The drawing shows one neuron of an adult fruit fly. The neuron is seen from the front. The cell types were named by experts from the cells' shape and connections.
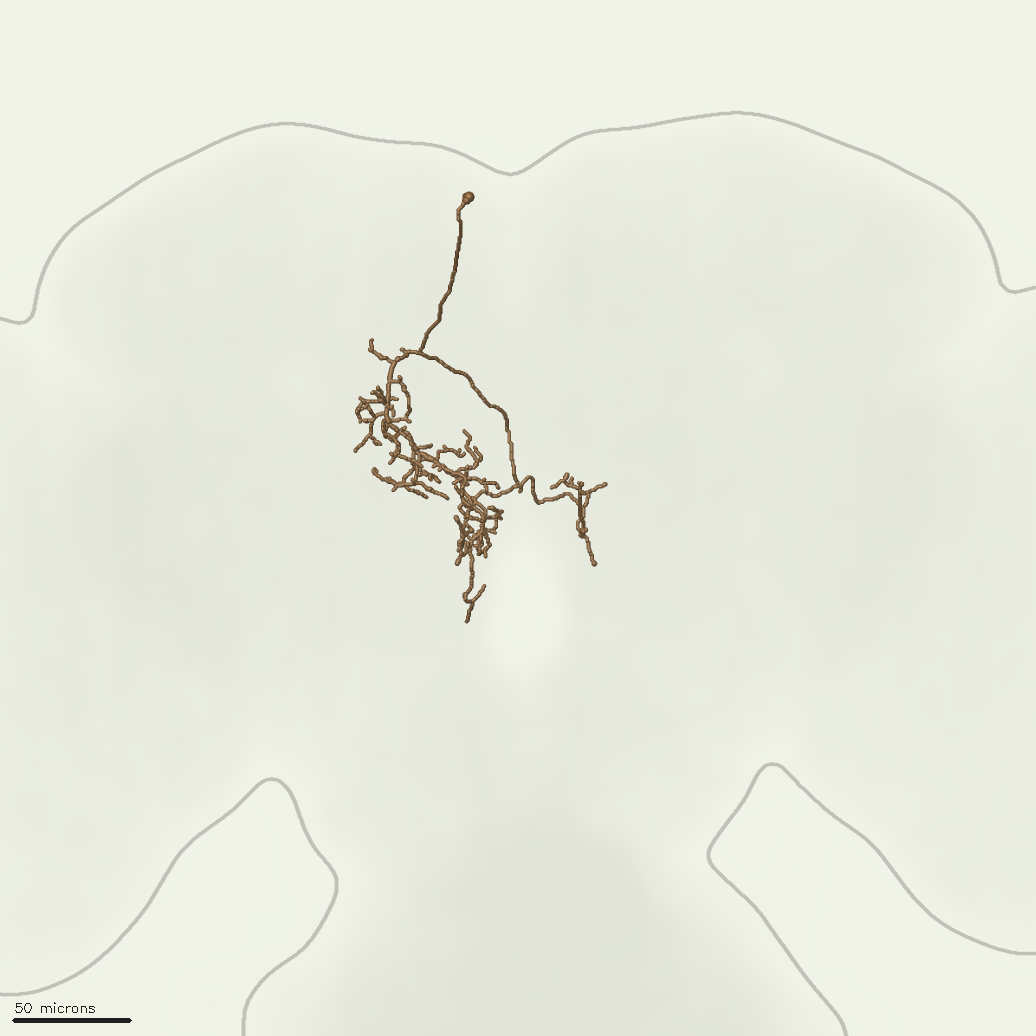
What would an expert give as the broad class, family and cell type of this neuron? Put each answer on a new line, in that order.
central-brain intrinsic neuron
hemilineage SMPad2
ICL006m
